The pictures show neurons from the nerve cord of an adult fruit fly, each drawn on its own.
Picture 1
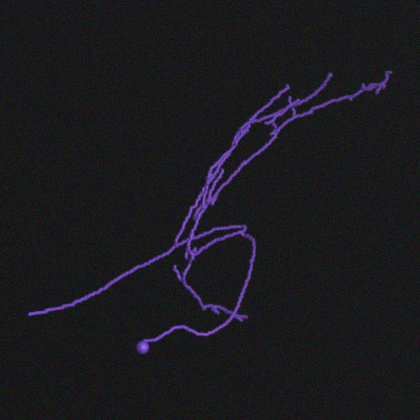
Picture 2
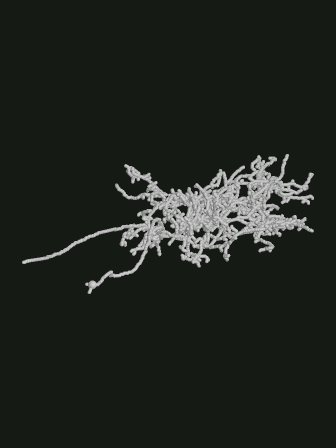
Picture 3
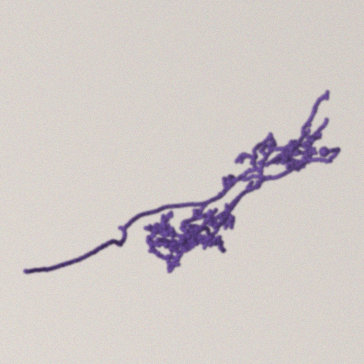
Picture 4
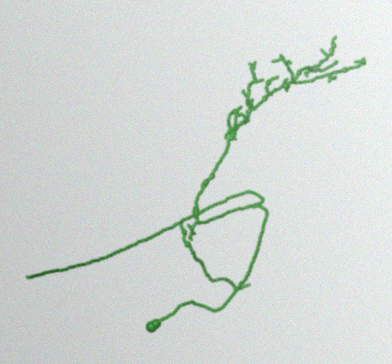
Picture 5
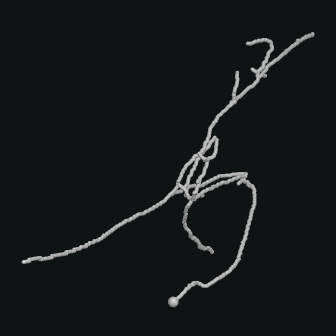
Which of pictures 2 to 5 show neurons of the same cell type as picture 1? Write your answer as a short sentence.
Picture 4 and picture 5 are of the same cell type.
